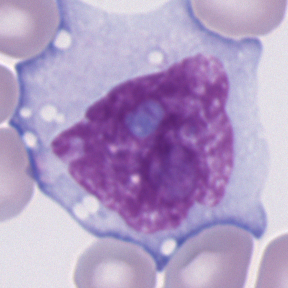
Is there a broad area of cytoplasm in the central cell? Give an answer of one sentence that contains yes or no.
Yes, in this cell the cytoplasm is broad.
